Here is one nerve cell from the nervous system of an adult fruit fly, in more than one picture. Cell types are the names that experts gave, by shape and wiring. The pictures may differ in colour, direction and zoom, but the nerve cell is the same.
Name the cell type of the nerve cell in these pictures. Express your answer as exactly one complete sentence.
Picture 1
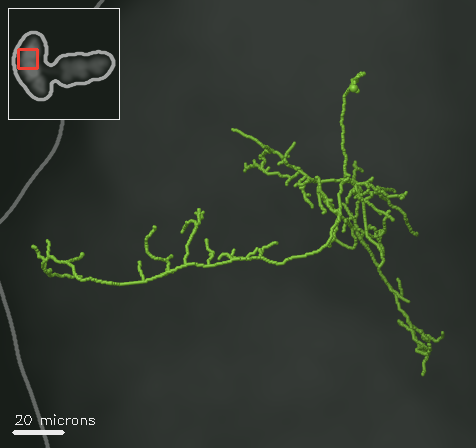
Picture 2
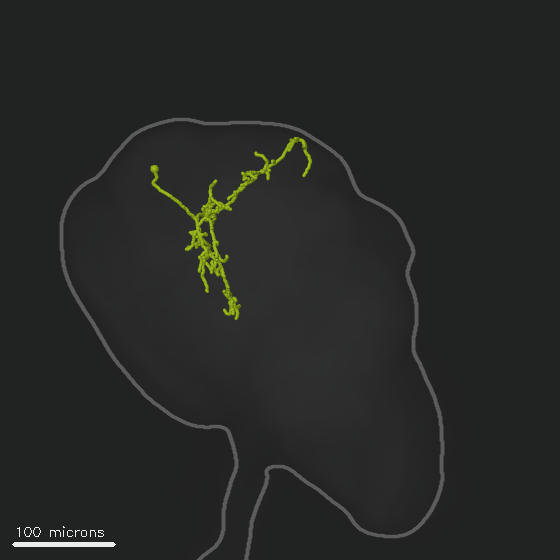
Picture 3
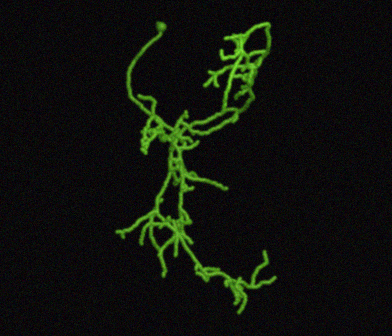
The cell type of the nerve cell here is CL167.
